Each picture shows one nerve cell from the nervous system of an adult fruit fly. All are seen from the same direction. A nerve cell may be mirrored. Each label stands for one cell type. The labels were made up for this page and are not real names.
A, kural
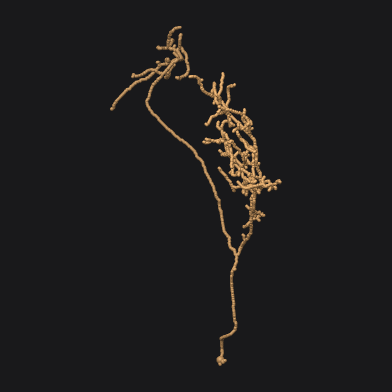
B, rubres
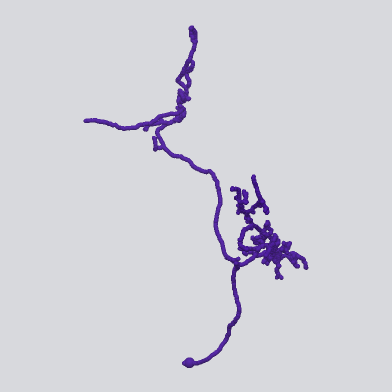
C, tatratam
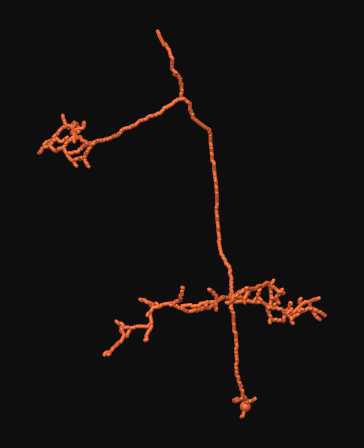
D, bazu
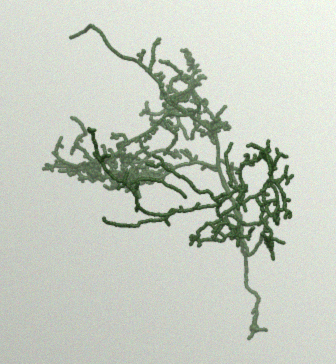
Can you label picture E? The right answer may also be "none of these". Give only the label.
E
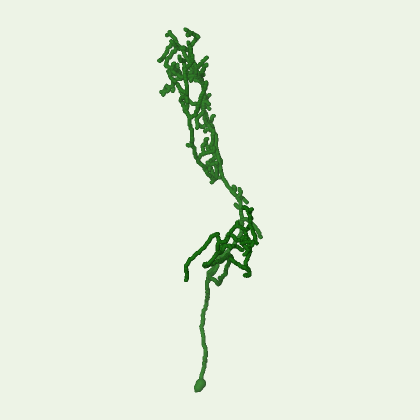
kural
